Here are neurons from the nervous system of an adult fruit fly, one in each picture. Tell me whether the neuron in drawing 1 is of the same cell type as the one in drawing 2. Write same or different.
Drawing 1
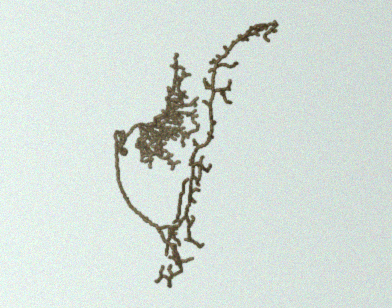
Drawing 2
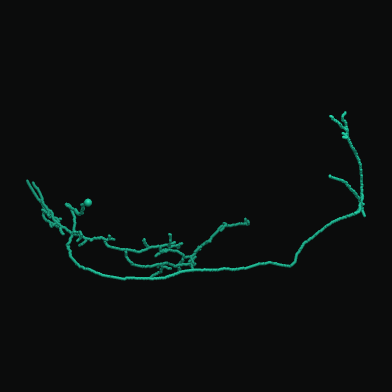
different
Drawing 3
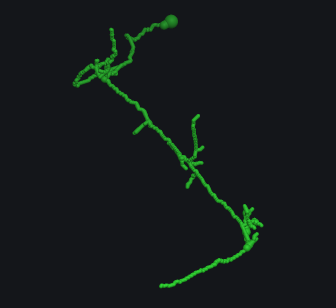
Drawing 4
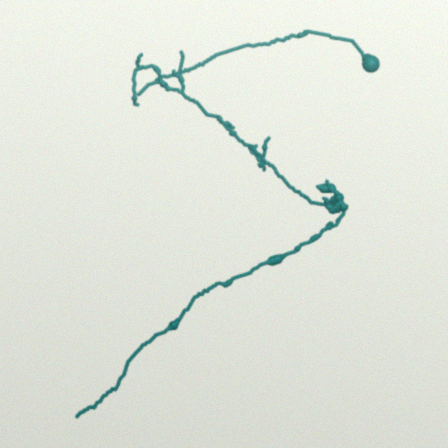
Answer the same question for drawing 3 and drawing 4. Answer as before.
same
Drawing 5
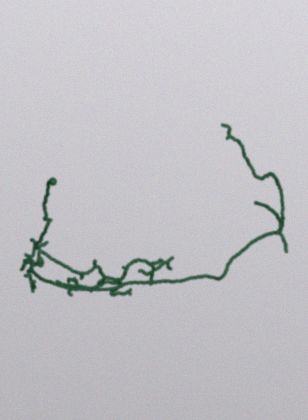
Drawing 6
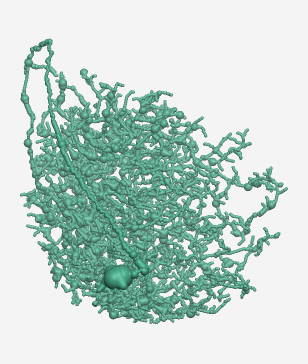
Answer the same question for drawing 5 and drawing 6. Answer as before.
different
